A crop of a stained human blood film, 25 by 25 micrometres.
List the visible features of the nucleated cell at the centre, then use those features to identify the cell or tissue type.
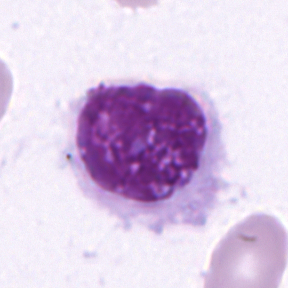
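About 14 micrometres across, the cell has a ragged, faint outer border rather than a smooth, sharp one. Its nucleus, about 11 micrometres across, lies toward the upper left and fills about 70% of the cell's area. The cytoplasm forms a narrow rim, widest below and to the right of the nucleus. It is pale lilac-blue and contains no vacuoles. The cell is a plasma cell.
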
